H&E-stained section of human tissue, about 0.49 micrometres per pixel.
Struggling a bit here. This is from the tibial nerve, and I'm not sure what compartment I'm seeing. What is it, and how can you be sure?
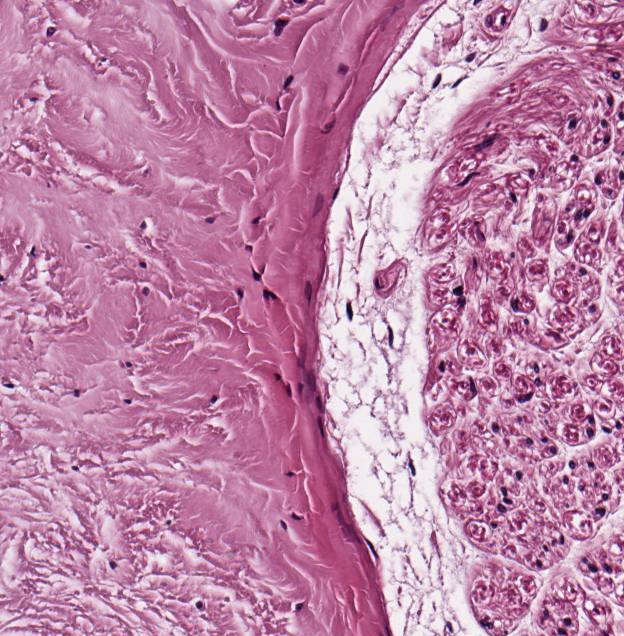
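Epineurium. Its dense pink fibrous tissue fills the left half of the field, with few nuclei, all small, dark and elongated.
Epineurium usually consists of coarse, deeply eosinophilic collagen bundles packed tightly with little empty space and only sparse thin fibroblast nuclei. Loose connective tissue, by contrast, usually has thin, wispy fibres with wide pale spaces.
The central zone is loose, wispy and lightly stained, with only scattered spindle-shaped nuclei.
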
